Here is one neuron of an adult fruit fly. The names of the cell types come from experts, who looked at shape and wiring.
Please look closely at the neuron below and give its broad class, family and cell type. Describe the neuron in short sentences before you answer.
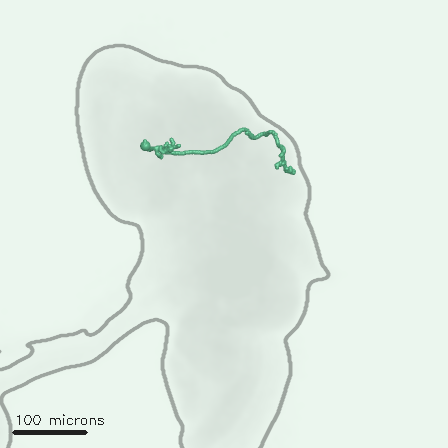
It is in the brain and does not reach the nerve cord. From left to right in the picture it spans about 200 microns. This is a central-brain intrinsic neuron. Its family is called class Kenyon Cell. Its cell type is KCg-d.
